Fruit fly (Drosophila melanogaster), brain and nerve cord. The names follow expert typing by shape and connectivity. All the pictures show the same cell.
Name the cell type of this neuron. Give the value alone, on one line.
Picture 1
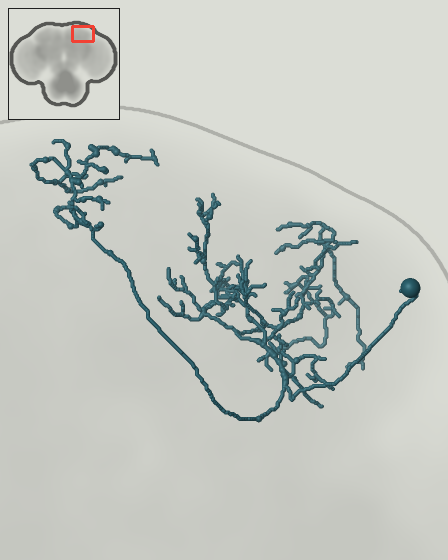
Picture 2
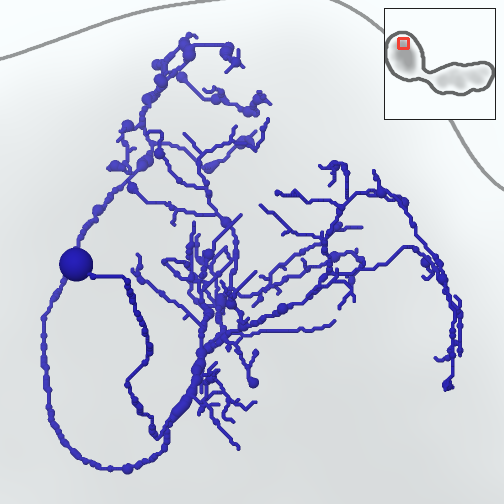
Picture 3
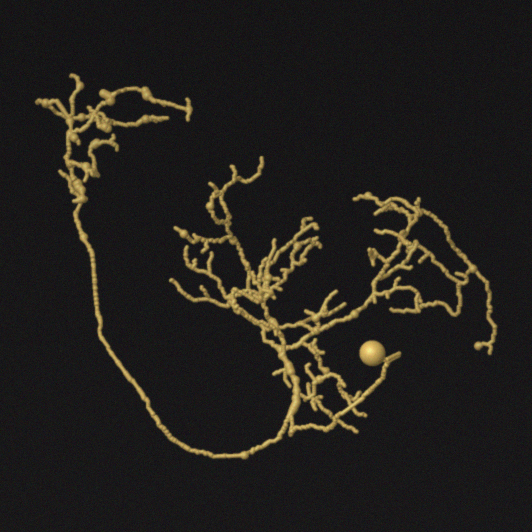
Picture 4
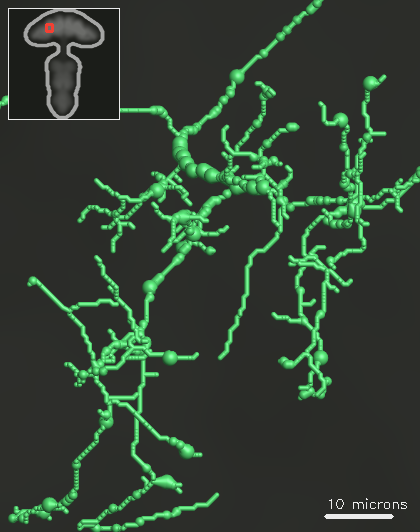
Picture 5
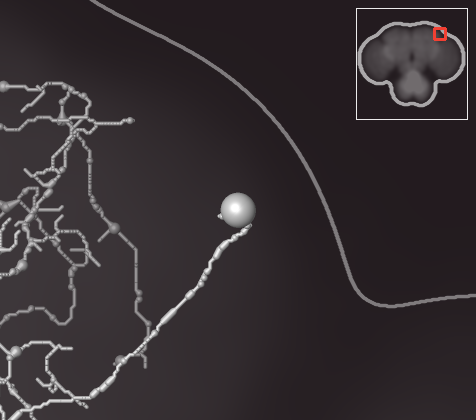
LHAD1i2_b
